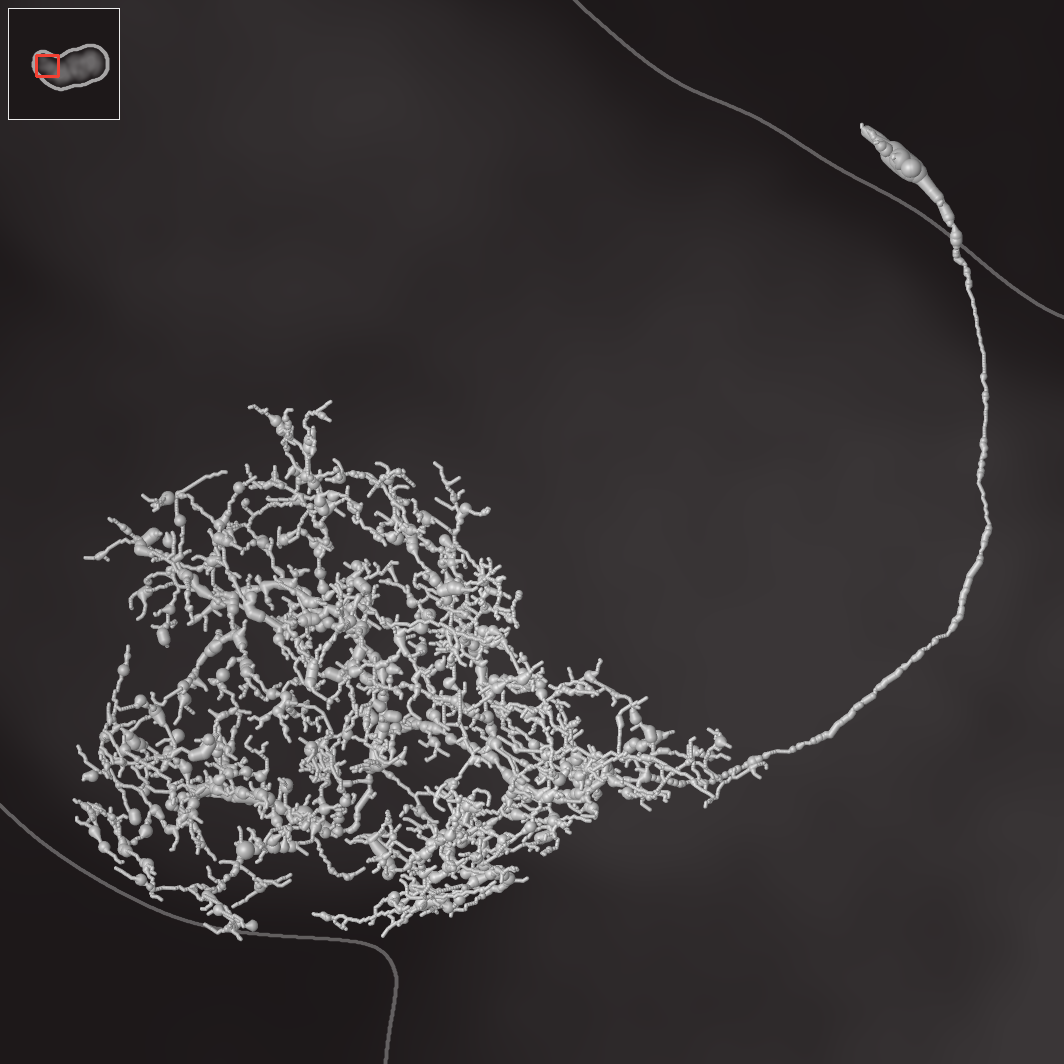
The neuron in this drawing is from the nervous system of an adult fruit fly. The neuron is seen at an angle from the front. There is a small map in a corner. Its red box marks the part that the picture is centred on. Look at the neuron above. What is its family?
hemilineage 09B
